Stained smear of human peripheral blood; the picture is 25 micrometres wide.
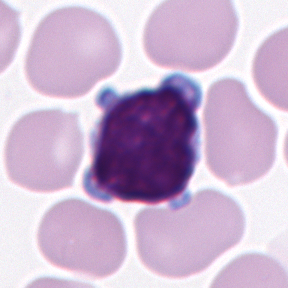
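Typical lymphocyte, middle of the smear. Only a little pale blue cytoplasm shows, bulging out as small rounded pale blue blebs at several separate points along the edge. The nucleus is roughly squarish and angular rather than round, packed with dense dark purple chromatin.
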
